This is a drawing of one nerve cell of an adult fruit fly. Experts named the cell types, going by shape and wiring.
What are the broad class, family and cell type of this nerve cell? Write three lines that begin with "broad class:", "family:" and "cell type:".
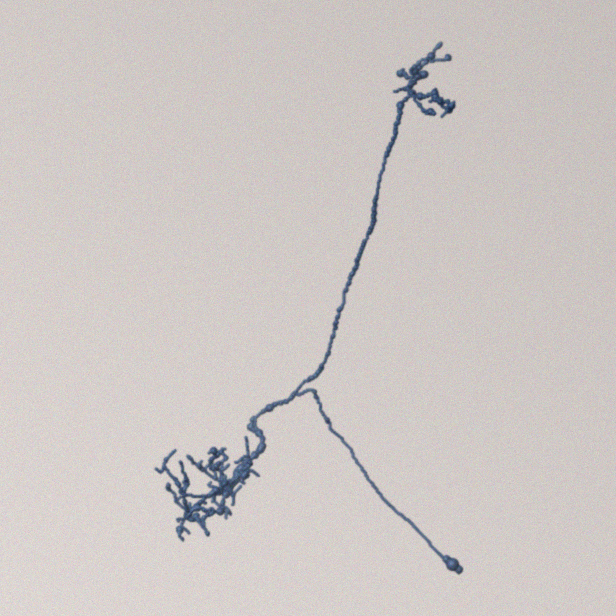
broad class: visual projection neuron
family: hemilineage VPNv2
cell type: LC16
